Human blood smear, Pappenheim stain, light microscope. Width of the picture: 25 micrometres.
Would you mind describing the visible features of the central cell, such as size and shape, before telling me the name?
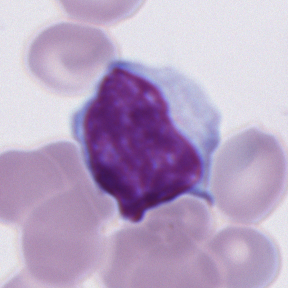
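This one's about 14 micrometres across, and its nucleus, about 14 by 10 micrometres, takes up about 70% of the area. The nucleus is irregular and angular, with a small knob jutting out at the lower end, and the chromatin is dark purple, coarsely mottled with small paler patches. There's pale greyish blue cytoplasm, widest on the upper right side of the nucleus. It's a typical lymphocyte.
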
